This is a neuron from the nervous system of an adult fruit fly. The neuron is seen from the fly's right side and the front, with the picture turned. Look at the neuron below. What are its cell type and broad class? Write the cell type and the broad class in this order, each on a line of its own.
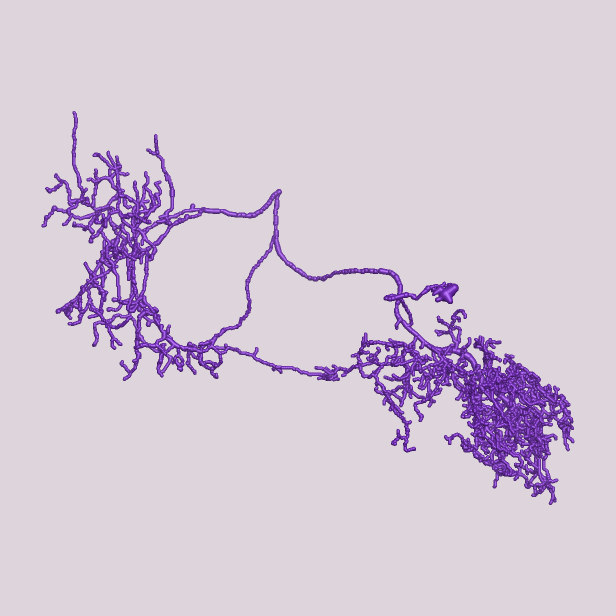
AVLP443
central-brain intrinsic neuron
